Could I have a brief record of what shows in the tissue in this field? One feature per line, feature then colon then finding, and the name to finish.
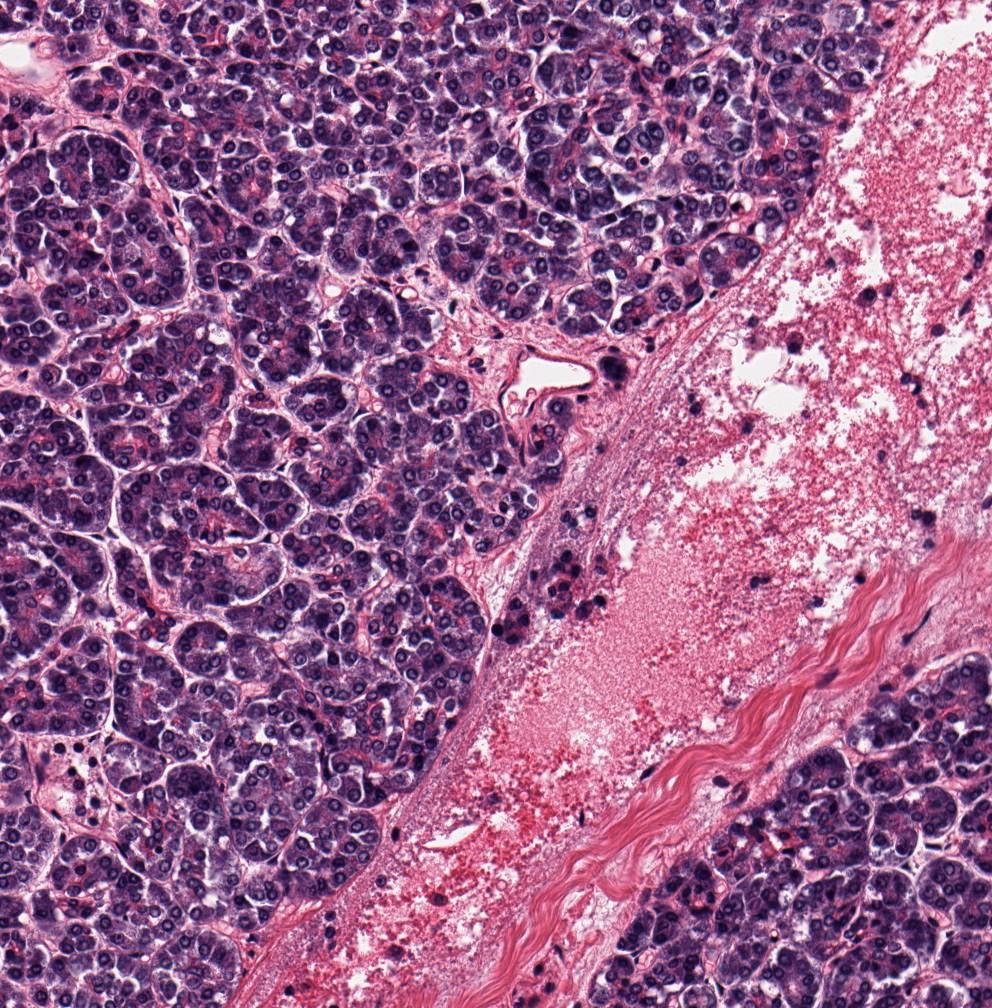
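Glandular tissue: densely packed, upper left and lower right corner
Band: diagonal, lower left to upper right
Acini: small, rounded, around barely visible central lumina
Band space: wide, red blood cells, pale pink fluid
Collagen: wavy bright pink bundle, band's lower right side
Name: pancreas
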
